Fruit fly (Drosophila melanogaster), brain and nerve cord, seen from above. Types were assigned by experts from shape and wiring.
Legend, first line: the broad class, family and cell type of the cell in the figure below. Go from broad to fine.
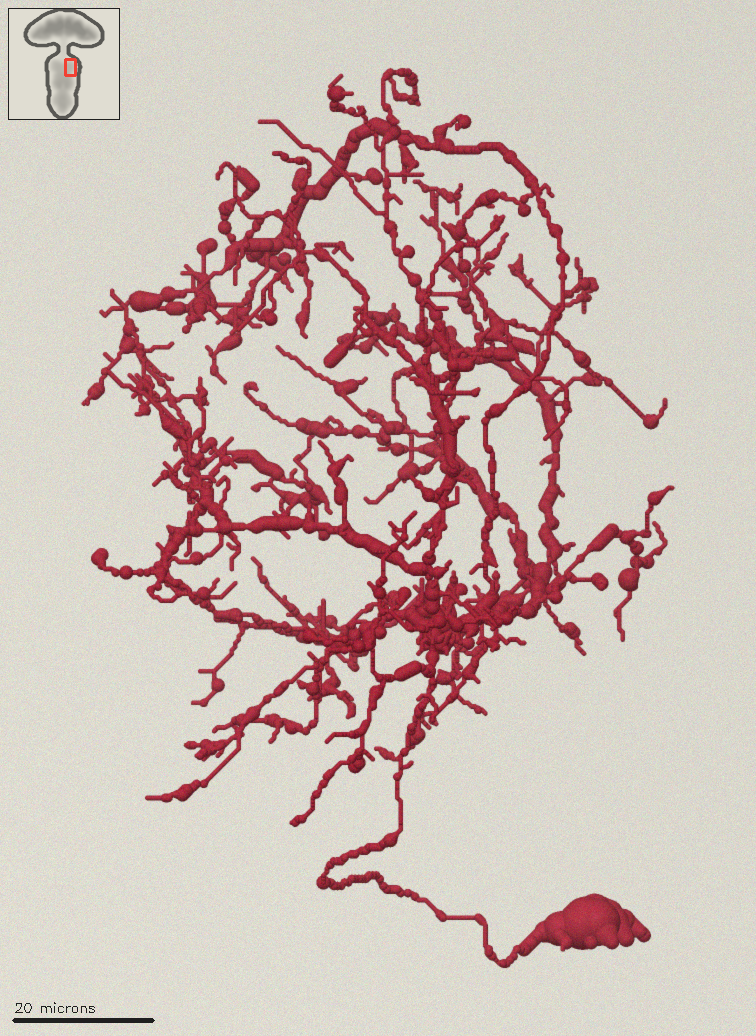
nerve-cord intrinsic neuron; hemilineage 03A; IN03A006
